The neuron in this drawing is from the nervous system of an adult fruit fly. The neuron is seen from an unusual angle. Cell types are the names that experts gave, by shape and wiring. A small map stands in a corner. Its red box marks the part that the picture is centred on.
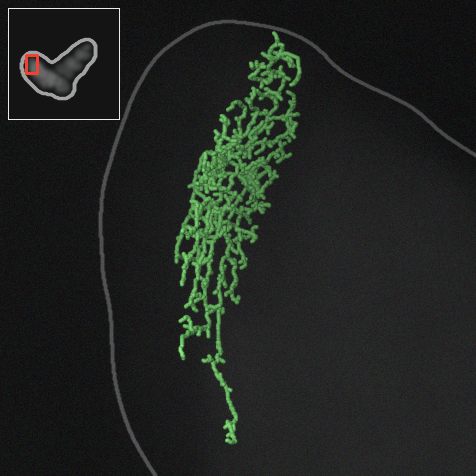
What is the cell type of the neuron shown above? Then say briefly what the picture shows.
Its cell type is Dm20. Its broad class is optic-lobe intrinsic neuron. Dozens of branch ends can be seen. As drawn here it is more than twice as tall as it is wide.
